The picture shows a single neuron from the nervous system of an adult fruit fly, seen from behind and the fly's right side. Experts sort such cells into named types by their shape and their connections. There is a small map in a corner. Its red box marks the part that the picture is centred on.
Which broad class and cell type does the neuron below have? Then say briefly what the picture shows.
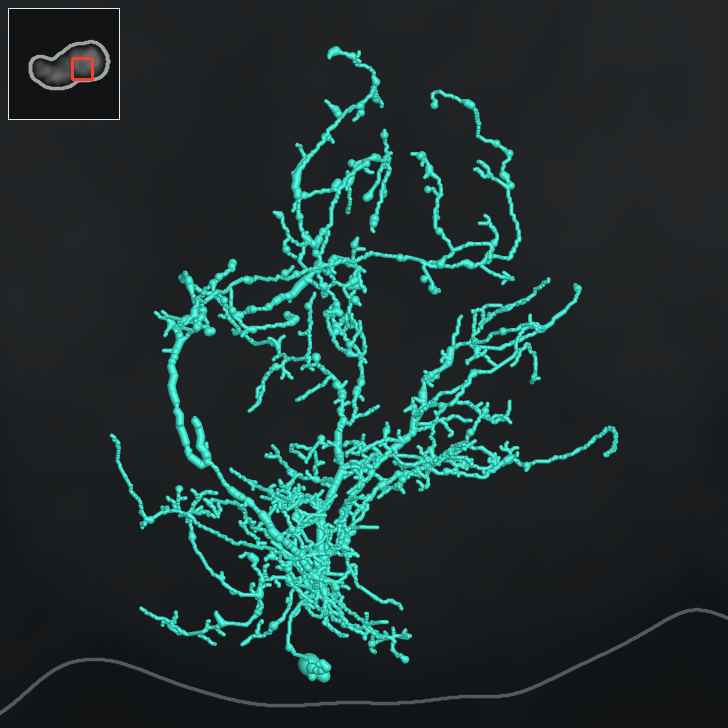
It is a central-brain intrinsic neuron. It is of cell type GNG495. The picture shows more than a hundred branch ends. As drawn here it is about as wide as it is tall.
